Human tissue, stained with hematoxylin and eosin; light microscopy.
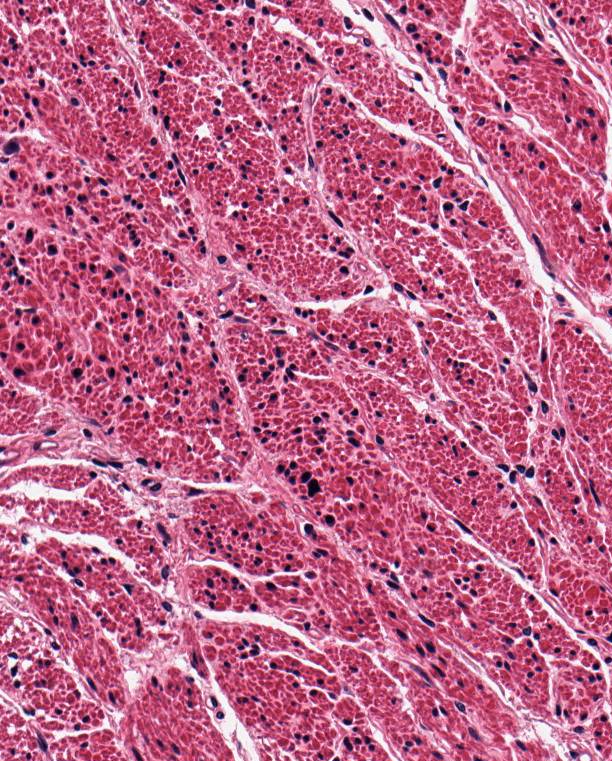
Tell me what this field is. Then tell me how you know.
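Smooth muscle is the tissue shown. Within its bundles the fibres are cut mostly in cross-section as small rounded profiles, and their cytoplasm stains deep red-pink. The septa are paler pink fibrous tissue holding elongated, spindle-shaped nuclei, and no epithelium or fat is present.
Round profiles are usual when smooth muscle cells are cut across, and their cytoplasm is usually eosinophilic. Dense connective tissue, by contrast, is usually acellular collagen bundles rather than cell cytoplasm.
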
